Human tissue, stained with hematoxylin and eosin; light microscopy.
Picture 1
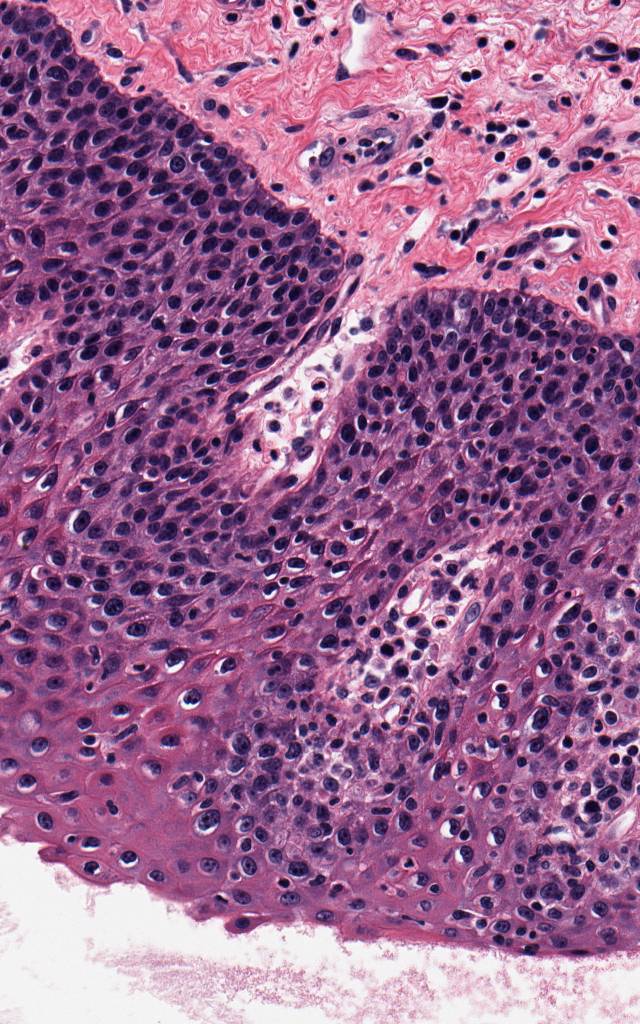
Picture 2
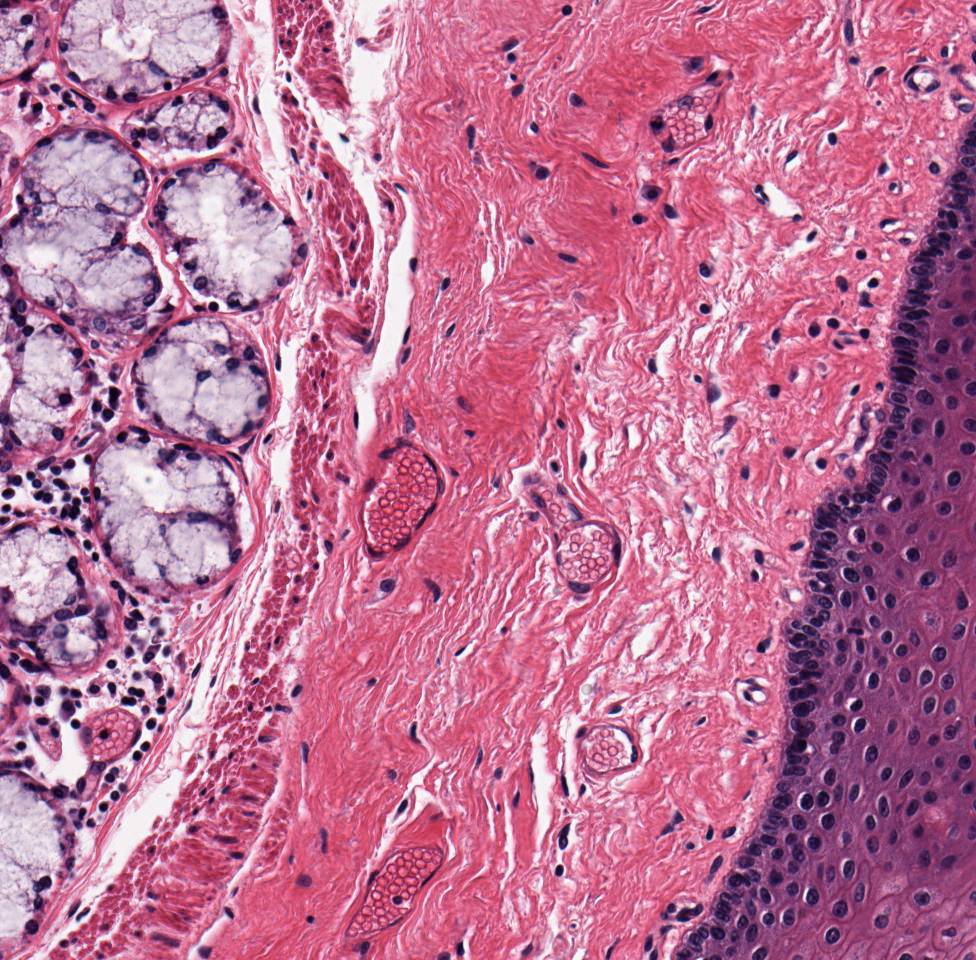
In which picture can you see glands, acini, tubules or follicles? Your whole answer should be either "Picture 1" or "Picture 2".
Picture 2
